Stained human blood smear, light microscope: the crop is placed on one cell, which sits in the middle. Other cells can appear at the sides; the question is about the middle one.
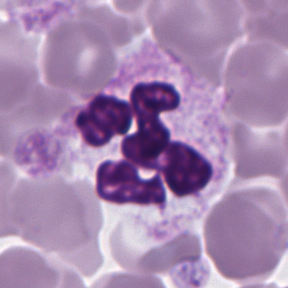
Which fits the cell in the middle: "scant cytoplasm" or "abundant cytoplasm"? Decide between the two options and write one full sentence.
The cytoplasm forms a broad area around the nucleus.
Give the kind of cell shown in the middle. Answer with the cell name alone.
segmented neutrophil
